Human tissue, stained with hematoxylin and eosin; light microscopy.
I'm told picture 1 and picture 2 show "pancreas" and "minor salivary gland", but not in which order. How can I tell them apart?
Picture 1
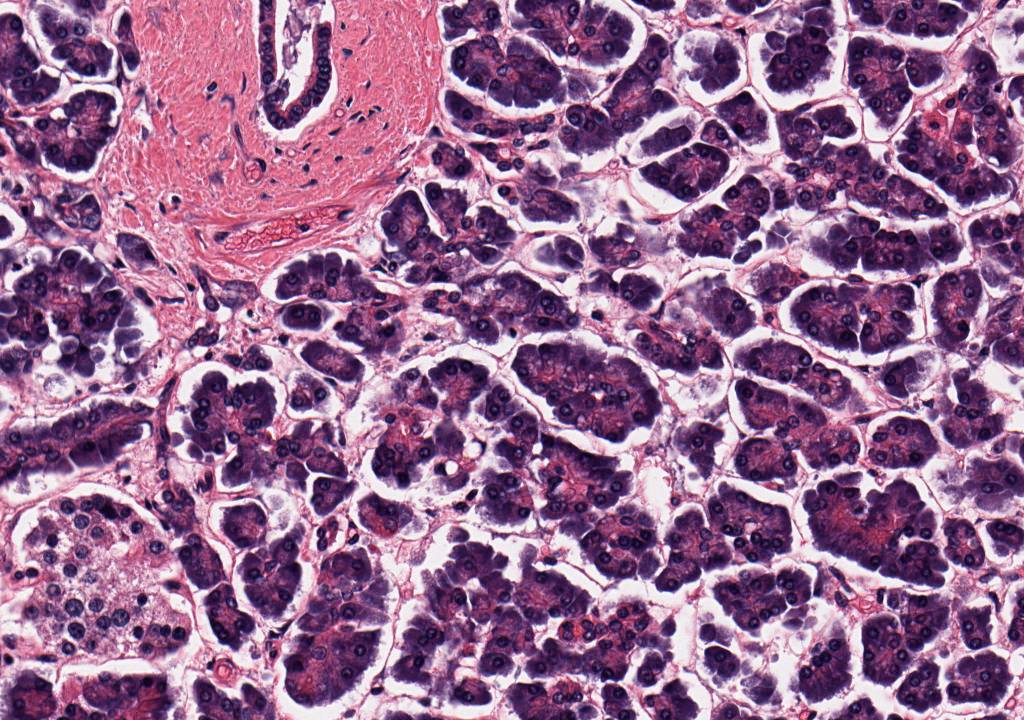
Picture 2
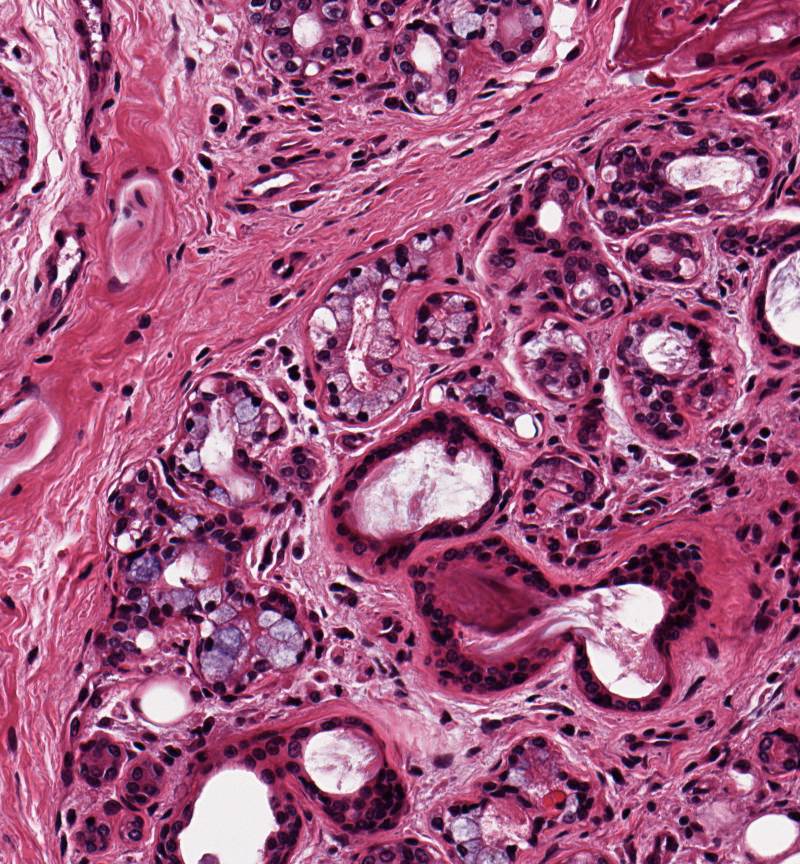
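The first picture shows pancreas; the second shows minor salivary gland. Pancreatic acinar nuclei are round and basal, and the cytoplasm shifts from deep purple at the base to pinker toward the centre of each acinus. A rounded cluster of cells with pale cytoplasm, clearly lighter than the surrounding acini, lies in the lower left corner.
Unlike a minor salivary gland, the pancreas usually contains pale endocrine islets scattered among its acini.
At the upper left, a duct lined by a single layer of columnar cells lies in a band of dense pink collagen. In the minor salivary gland, mucous acini with pale bluish-grey, finely vacuolated cytoplasm gather in the left and centre, their small dark nuclei pushed to the cell bases.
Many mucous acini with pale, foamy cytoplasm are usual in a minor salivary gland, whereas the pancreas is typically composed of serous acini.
Between its closely packed units runs wavy pink collagen with scattered spindle-shaped nuclei.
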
